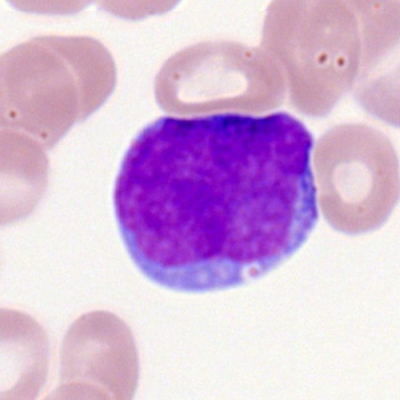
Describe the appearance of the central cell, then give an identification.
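Most of the cell is nucleus, leaving only a narrow rim of cytoplasm. Its chromatin is finely stippled, not coarsely clumped. That rim is widest along the lower side, with one small clear vacuole near the lower edge. The cell is a myeloblast.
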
